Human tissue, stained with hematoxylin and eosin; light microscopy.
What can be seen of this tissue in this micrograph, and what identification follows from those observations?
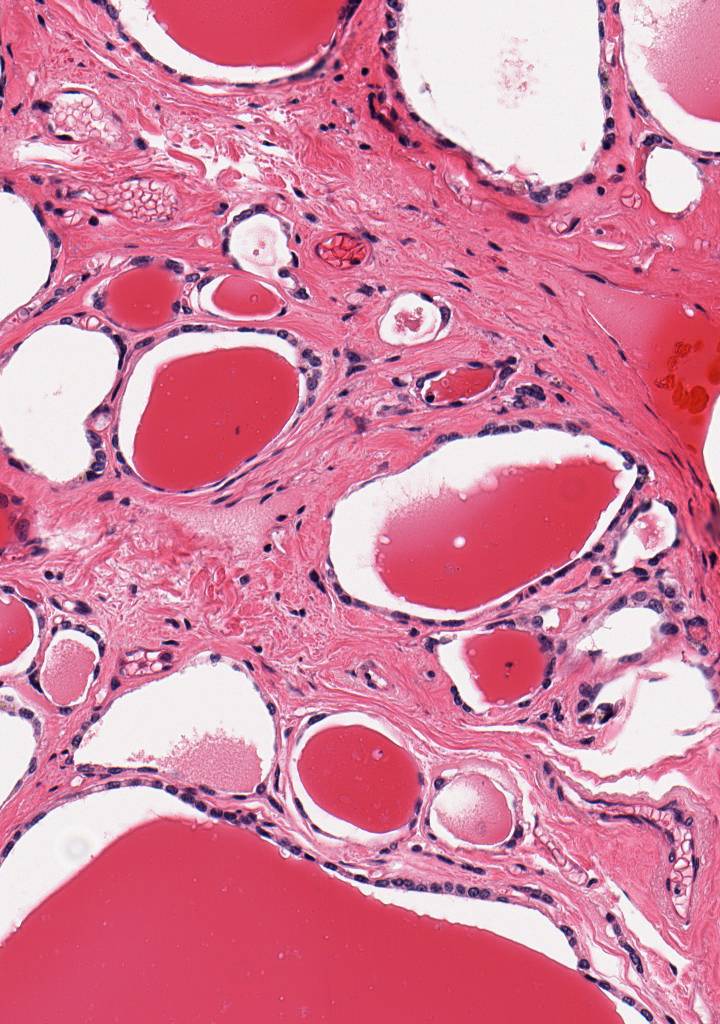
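What I see are rounded, closed spaces of widely varying size filling the field, set in a fibrous stroma; the largest filled one sits along the bottom edge. Each is lined by a single layer of flattened to low cuboidal cells with dark nuclei. Between them, the stroma is pink collagen with scattered spindle-shaped nuclei. This is thyroid.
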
